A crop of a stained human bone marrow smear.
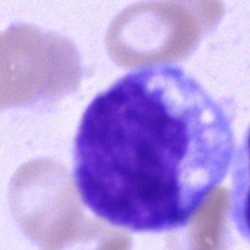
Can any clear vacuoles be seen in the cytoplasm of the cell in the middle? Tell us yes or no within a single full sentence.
Yes, at least one clear vacuole is present within the cytoplasm of the cell.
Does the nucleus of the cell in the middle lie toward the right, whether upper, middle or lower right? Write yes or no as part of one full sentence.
No, to the right of its nucleus lies most of the cytoplasm.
